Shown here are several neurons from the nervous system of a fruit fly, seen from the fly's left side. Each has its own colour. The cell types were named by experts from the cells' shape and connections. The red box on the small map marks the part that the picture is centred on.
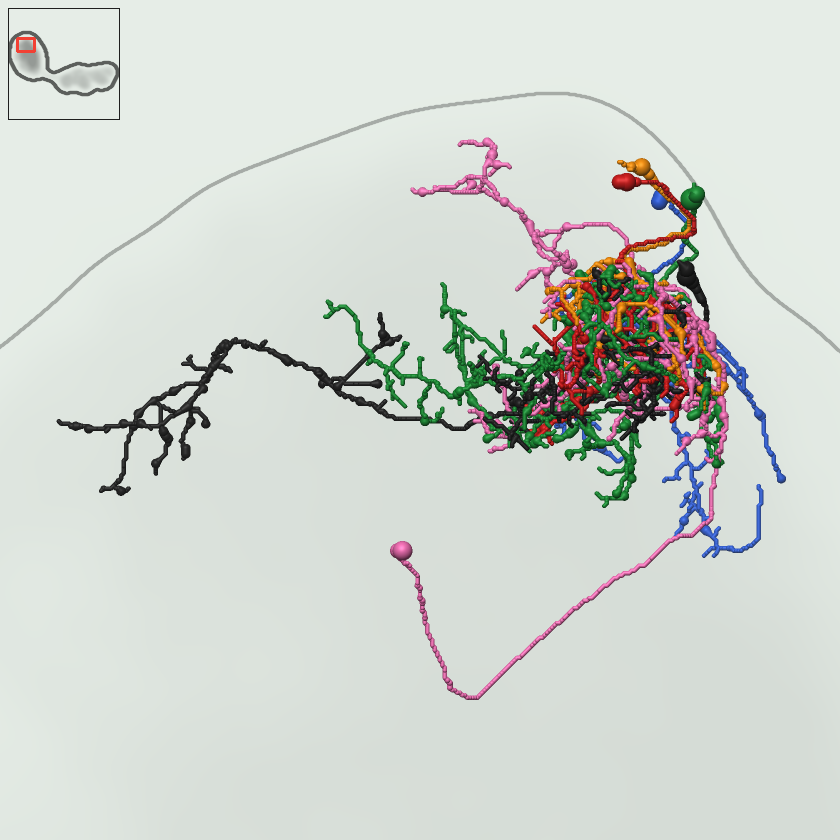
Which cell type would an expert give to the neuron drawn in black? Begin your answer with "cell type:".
cell type: LHPD2a1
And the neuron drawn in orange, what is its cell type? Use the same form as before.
cell type: LHPD3a4_c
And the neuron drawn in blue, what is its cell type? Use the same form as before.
cell type: LHPD3a2_b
